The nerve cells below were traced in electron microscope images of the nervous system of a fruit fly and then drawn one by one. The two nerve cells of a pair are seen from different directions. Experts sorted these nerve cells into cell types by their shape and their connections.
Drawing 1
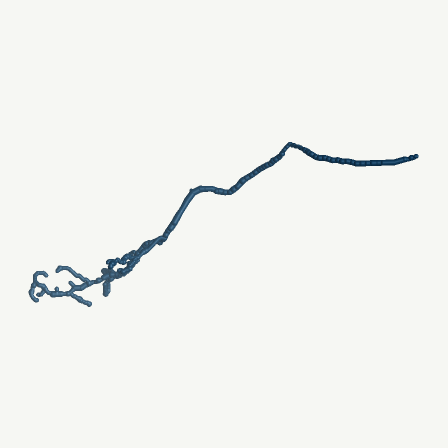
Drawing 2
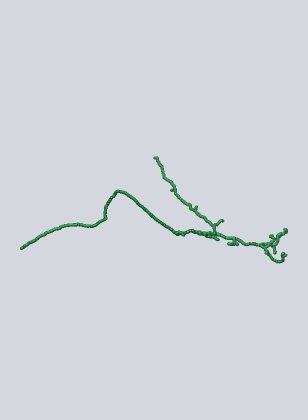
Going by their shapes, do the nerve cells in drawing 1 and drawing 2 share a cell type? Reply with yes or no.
yes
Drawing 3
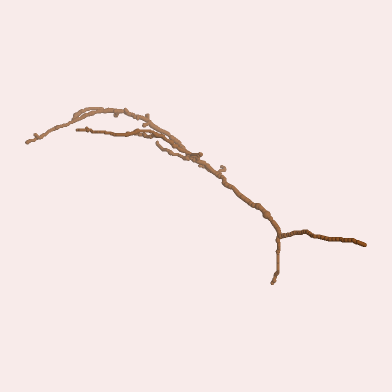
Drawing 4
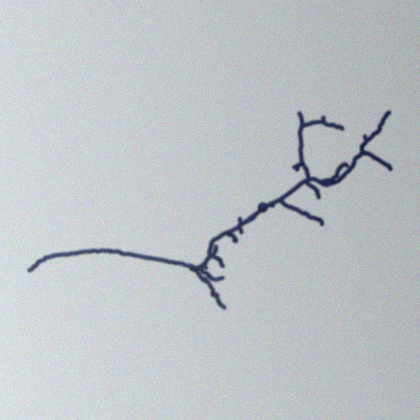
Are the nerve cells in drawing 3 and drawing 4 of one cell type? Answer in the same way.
yes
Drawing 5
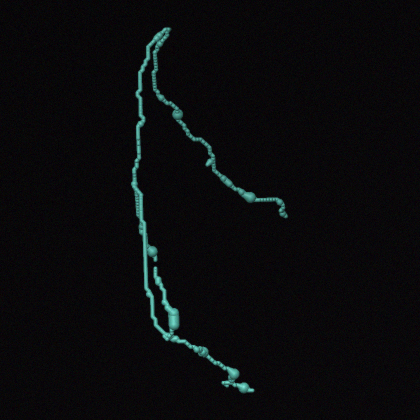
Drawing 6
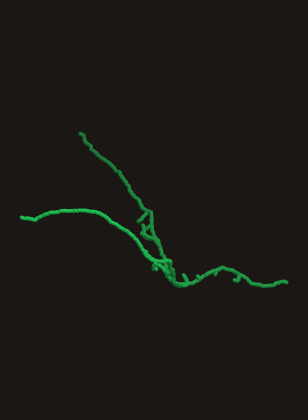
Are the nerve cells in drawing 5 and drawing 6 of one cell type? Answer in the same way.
no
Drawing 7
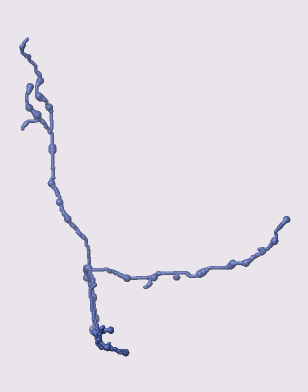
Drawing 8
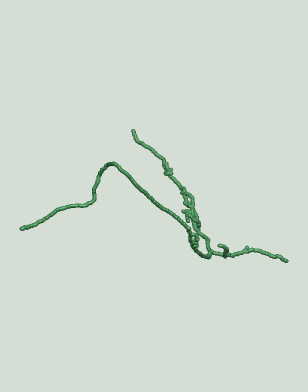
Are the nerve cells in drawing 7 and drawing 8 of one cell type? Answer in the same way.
no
